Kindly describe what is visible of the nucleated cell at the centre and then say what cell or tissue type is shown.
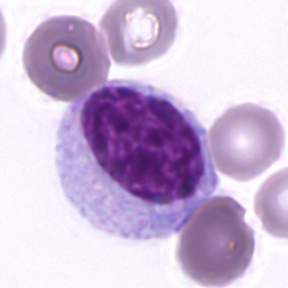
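Smooth and roundish, the cell outline bears no surface projections. The nuclear outline is even, without notch or indentation. Fine purplish granules lie scattered throughout the cytoplasm, which contains no vacuoles. The cell is a myelocyte.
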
